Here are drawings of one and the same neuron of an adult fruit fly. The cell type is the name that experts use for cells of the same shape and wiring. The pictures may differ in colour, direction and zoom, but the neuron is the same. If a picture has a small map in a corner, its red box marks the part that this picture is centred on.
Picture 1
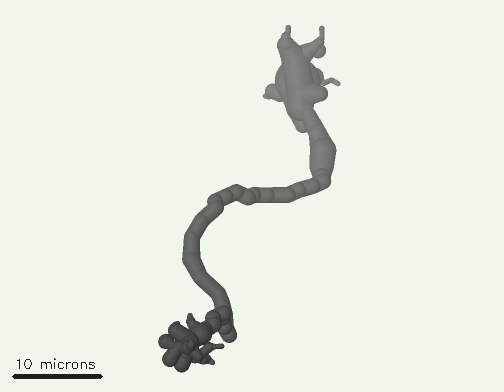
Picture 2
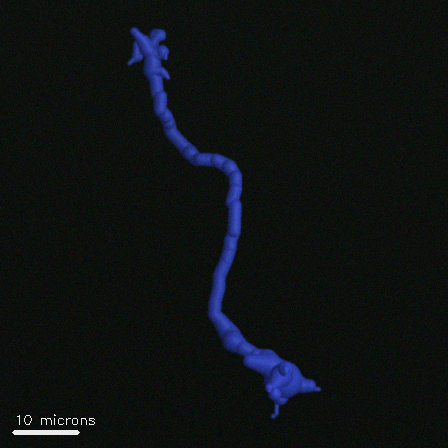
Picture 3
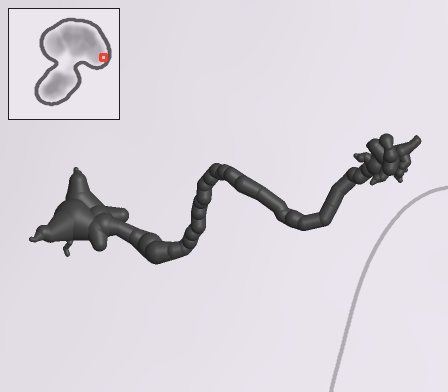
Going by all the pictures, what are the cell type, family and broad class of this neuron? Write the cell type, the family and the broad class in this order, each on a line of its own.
L2
L
optic-lobe intrinsic neuron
